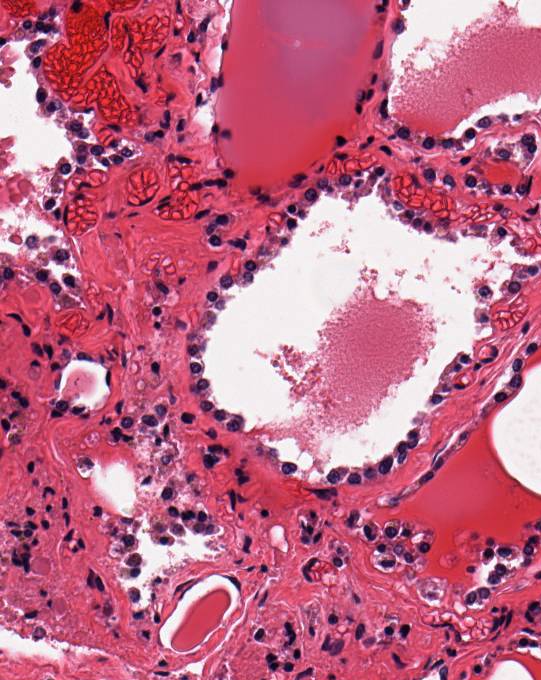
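Thyroid: a single layer of cuboidal cells with dark round nuclei lines the large central space. Capillaries packed with red blood cells lie upper left and along the space margins. Pink fibrous stroma holds scattered cells with small dark nuclei. No fat cells appear.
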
